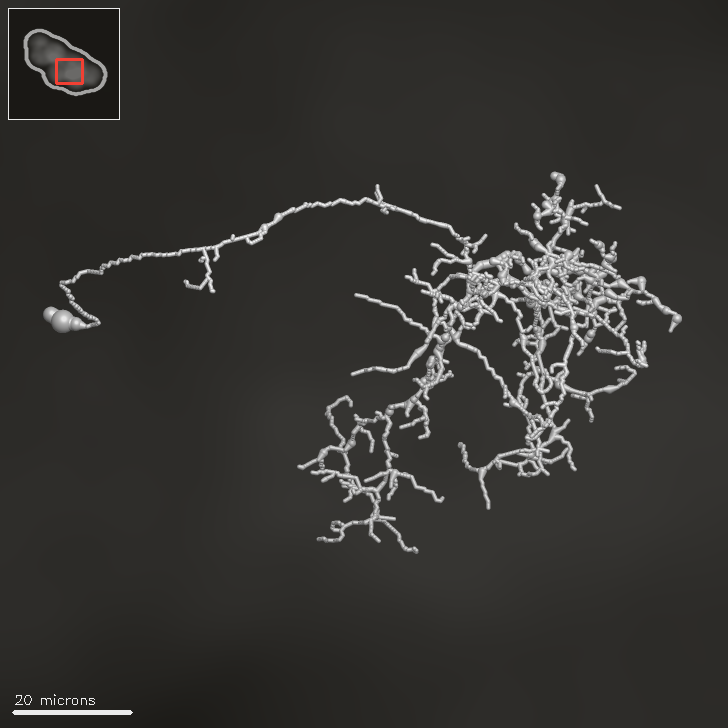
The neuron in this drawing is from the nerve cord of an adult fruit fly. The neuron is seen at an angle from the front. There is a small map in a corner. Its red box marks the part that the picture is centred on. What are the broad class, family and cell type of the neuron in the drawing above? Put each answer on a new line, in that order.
nerve-cord intrinsic neuron
hemilineage 12B
IN12B030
